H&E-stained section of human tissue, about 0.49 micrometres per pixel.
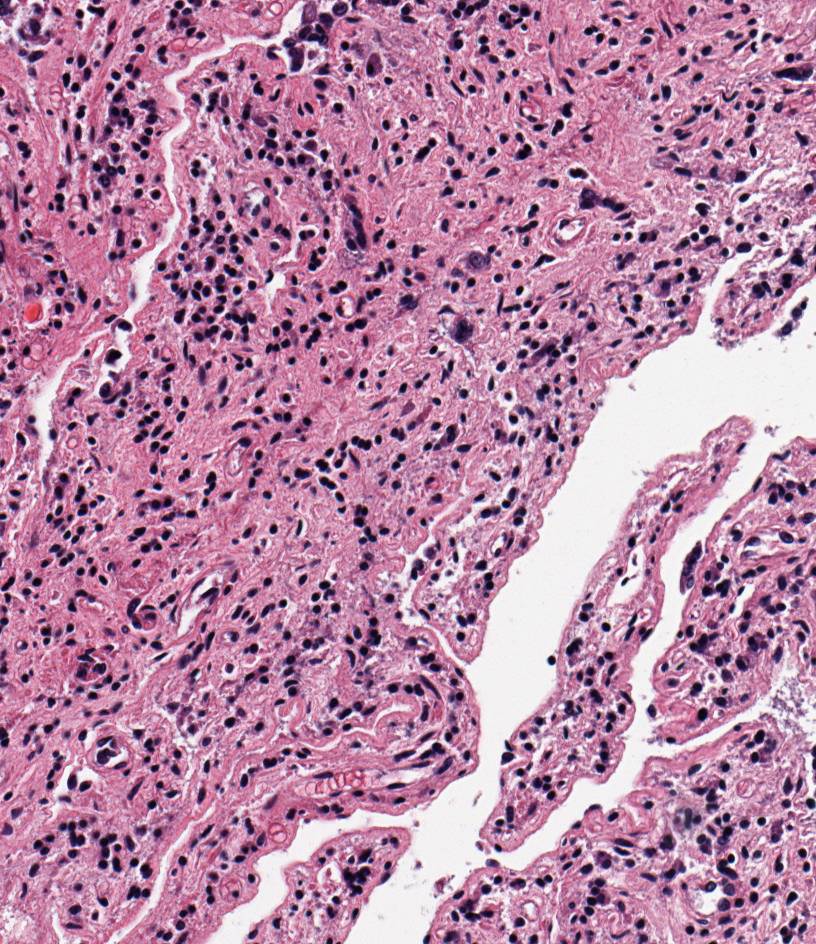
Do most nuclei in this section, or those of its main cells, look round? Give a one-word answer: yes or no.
Yes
